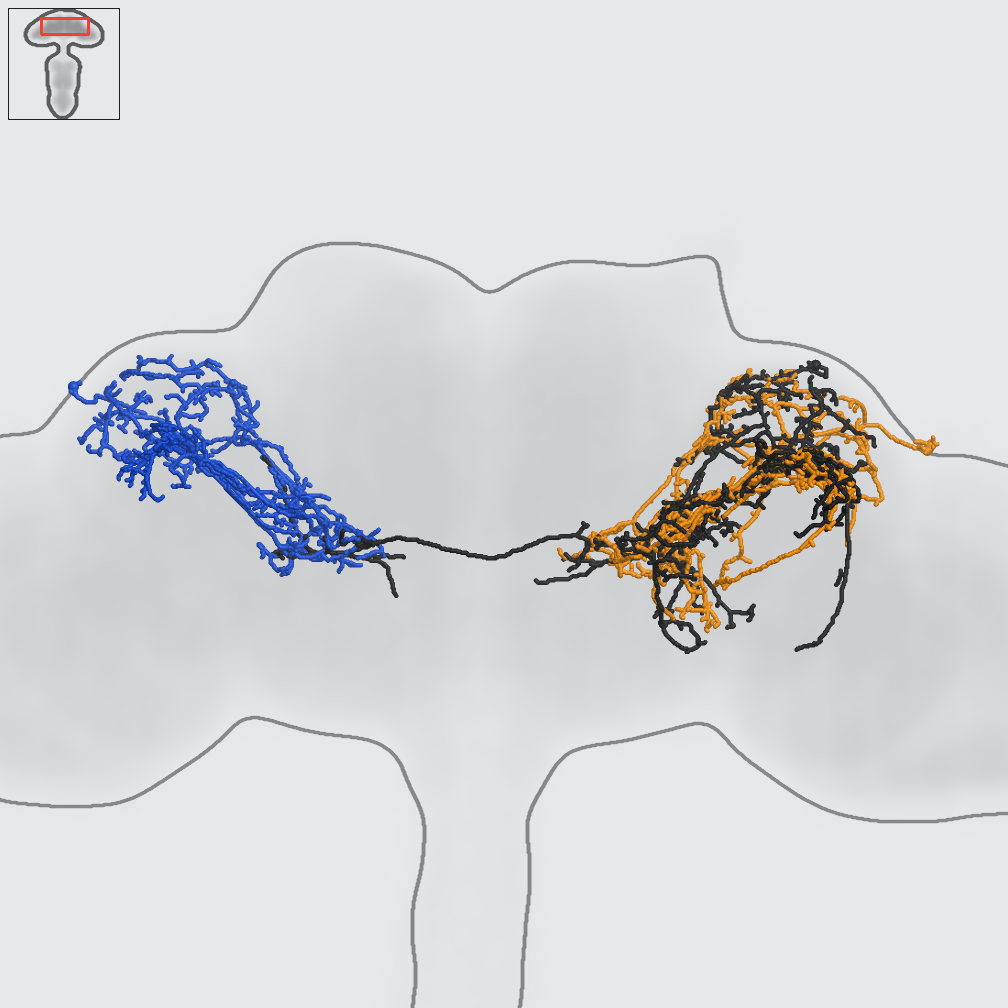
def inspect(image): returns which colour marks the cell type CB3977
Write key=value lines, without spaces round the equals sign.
colour=orange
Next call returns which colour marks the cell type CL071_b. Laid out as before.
colour=black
